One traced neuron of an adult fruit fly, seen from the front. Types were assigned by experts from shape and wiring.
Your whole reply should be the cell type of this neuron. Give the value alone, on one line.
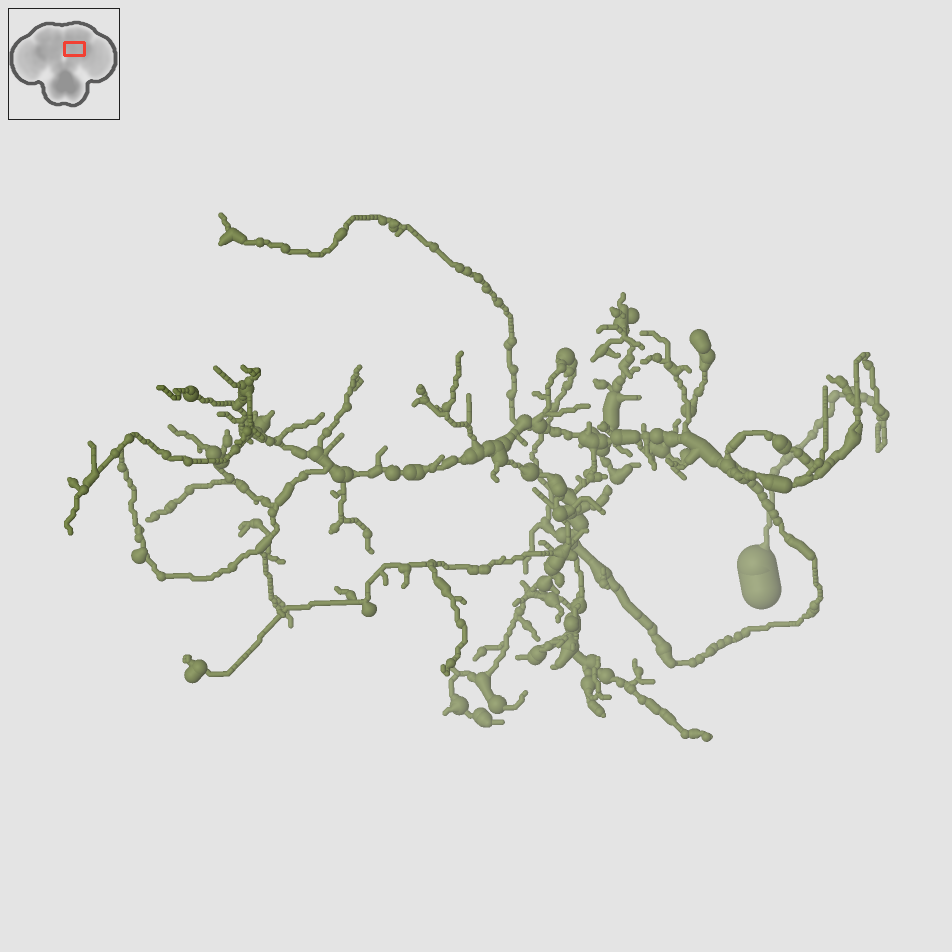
PS176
